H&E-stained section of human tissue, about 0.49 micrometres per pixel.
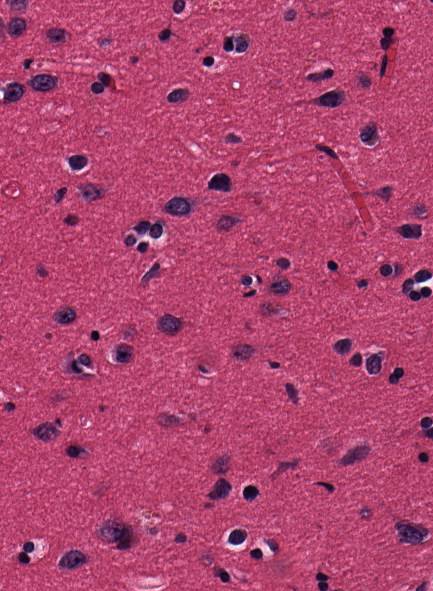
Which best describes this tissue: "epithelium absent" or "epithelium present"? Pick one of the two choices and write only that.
Epithelium absent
